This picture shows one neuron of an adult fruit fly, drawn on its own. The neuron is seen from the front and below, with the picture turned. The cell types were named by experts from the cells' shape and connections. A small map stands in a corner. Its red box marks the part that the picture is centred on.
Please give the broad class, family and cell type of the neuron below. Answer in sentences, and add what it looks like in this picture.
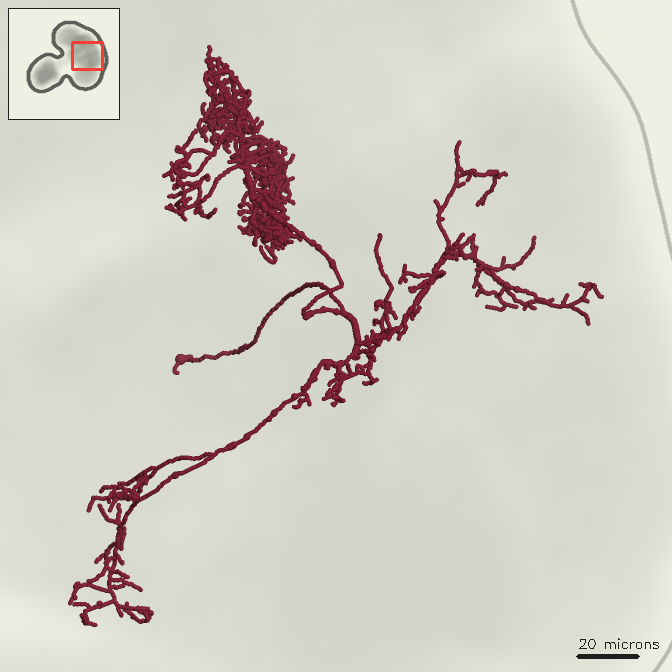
It is a central-brain intrinsic neuron. The name of its family is class CX. Its cell type is FB2A. The cell body can be seen on the left of the picture. From top to bottom in the picture it spans about 190 microns.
